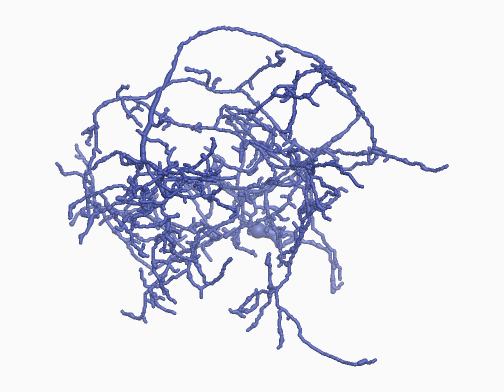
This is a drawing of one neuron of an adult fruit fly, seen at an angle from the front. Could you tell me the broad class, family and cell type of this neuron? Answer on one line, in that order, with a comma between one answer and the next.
central-brain intrinsic neuron, LHPV, LHPV4l1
